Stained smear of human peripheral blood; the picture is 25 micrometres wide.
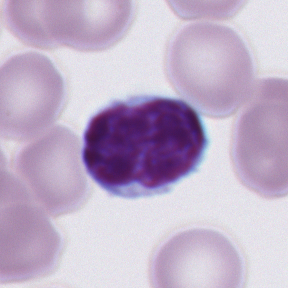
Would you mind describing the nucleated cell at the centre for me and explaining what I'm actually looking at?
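A smooth oval outline, wider than it is tall, measures about 11 by 9 micrometres. Inside it sits a single oval nucleus without separate lobes, about 11 by 7 micrometres, filling about 80% of the cell's area, its chromatin dark purple and coarsely clumped. Around that runs a scant pale blue rim of cytoplasm, widest along the lower edge. The name is typical lymphocyte.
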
